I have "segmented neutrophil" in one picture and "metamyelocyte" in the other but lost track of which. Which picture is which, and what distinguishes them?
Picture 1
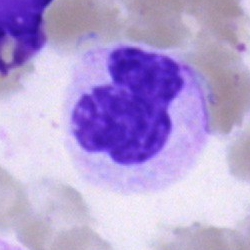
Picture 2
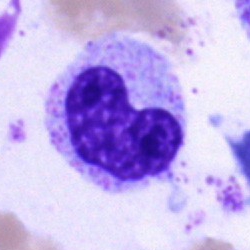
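1: segmented neutrophil. 2: metamyelocyte. Outline: round and smooth in 1; roughly round in 2. Nucleus, 2: kidney-shaped, single notch on upper side.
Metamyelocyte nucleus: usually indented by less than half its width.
Chromatin: 1 dense, dark purple, only small paler patches; 2 deep purple, broken by small paler patches. Cytoplasm: 1 pale lilac-grey, no distinct vacuoles; 2 pale lilac-blue, moderate rim, widest above and right of nucleus.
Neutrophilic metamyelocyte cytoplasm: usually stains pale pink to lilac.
Other, 1: part of another dark purple nucleated cell at top-left corner.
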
